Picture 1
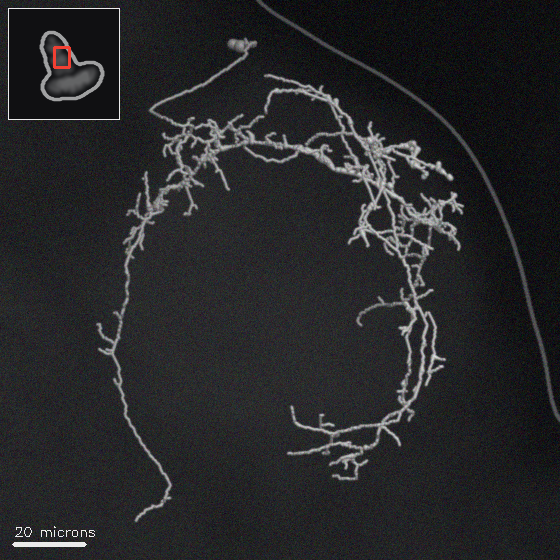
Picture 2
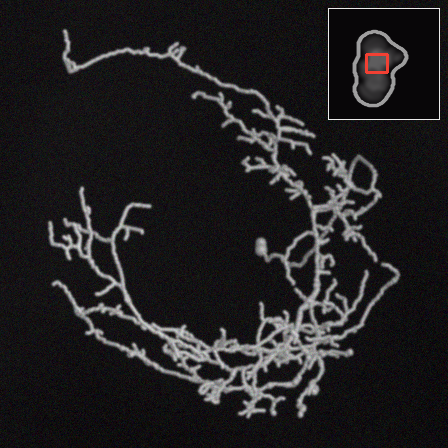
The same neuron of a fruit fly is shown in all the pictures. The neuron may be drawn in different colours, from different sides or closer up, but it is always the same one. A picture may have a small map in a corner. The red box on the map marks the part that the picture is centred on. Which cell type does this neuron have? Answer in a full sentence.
The cell type is IN03A058.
